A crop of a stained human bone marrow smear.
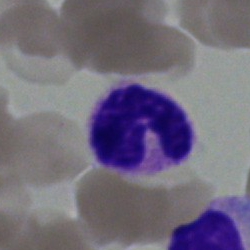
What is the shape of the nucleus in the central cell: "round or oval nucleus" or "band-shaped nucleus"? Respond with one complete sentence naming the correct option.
Its nucleus is stretched into a curved band instead of a compact mass, without separate lobes.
